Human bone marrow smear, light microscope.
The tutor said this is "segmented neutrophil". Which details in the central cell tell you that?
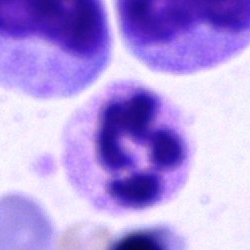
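Several nuclear lobes are present, joined by narrow strands, and this goes with the name.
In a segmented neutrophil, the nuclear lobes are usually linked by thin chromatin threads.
The chromatin is dense, dark purple and clumped, which also fits.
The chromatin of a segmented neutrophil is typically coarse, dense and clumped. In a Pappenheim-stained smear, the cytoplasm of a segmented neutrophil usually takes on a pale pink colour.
Here the cytoplasm is pale pinkish-lilac, close to that colour but with a lilac tinge. Fine, faint pinkish granules lie within it.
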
